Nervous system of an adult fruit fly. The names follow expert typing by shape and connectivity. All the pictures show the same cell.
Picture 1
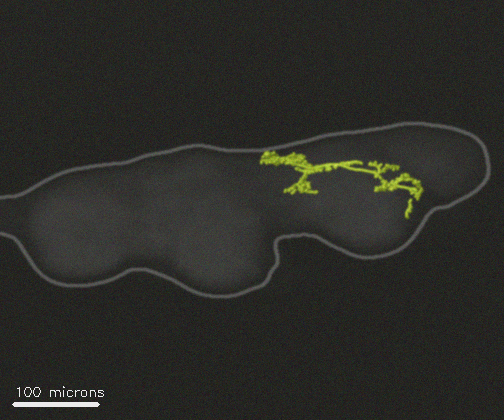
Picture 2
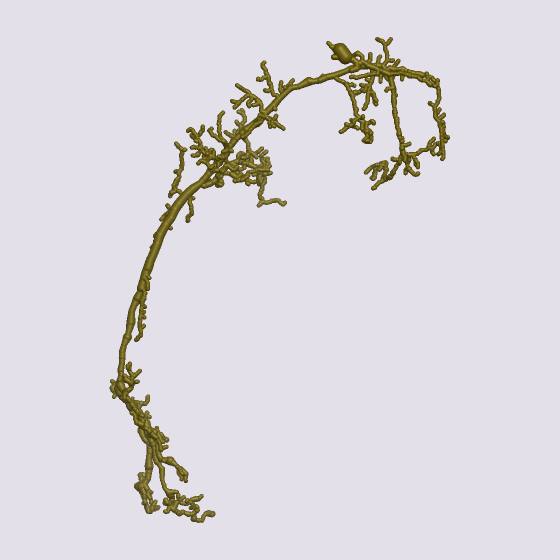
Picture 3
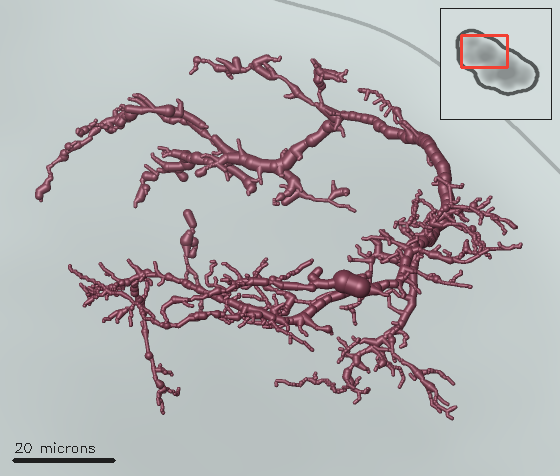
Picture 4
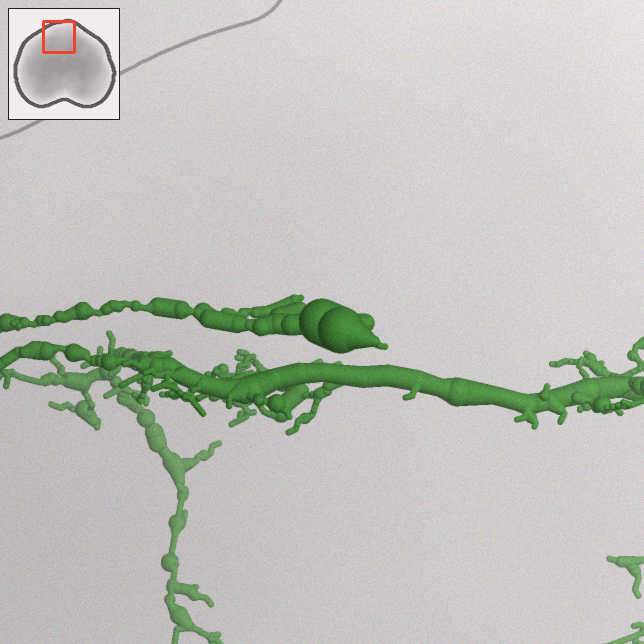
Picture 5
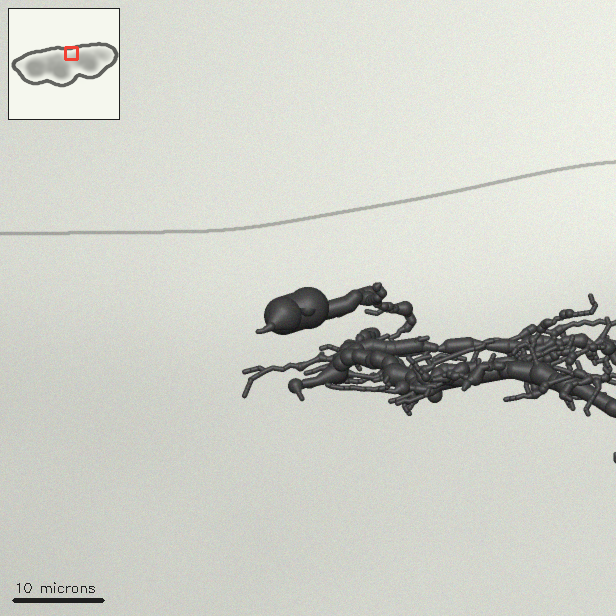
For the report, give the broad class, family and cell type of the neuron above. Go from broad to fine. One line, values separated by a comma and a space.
nerve-cord intrinsic neuron, hemilineage 11A, IN11A046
